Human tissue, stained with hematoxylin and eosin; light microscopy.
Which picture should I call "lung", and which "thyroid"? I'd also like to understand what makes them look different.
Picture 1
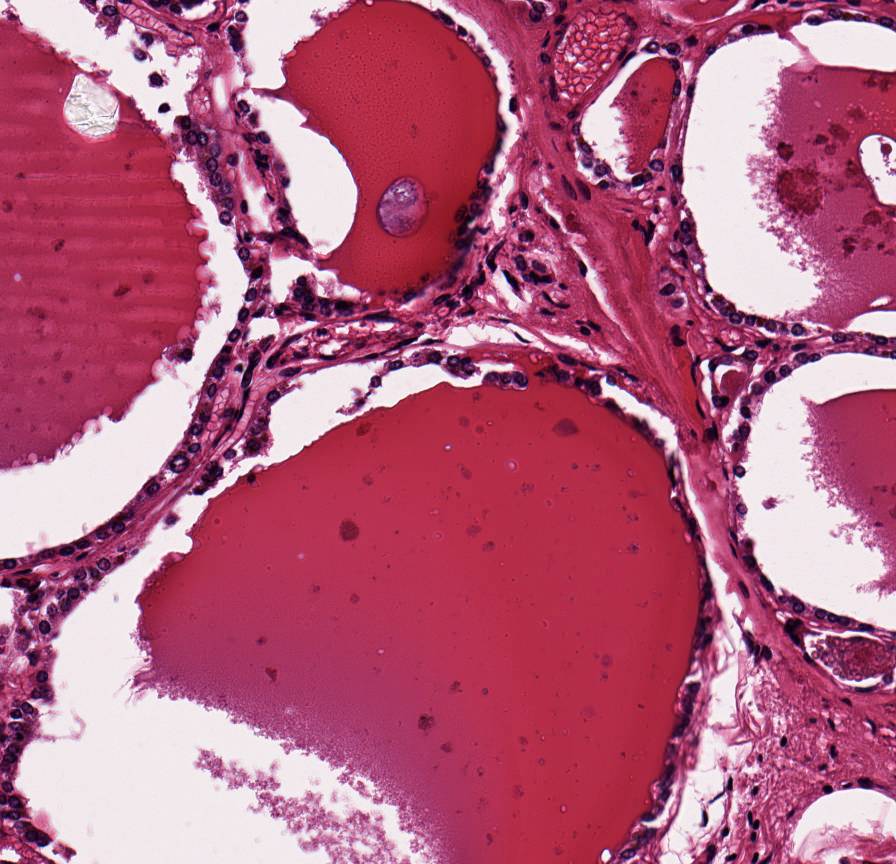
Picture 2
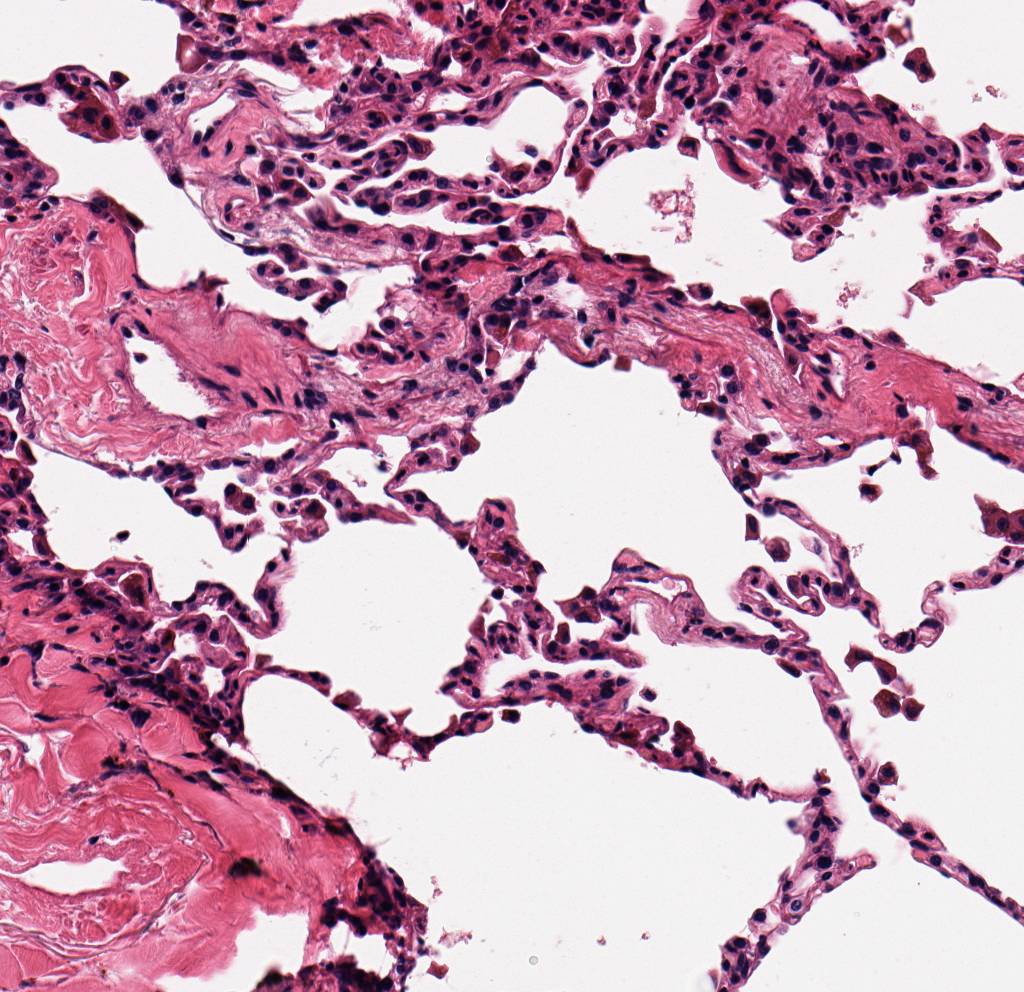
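Thyroid is picture 1; lung is picture 2. Thyroid: large rounded follicles of differing sizes, thin stromal strands between them, a single lining layer of flattened to low cuboidal cells with small round dark nuclei. One round pale purple body in the colloid of the top-centre follicle.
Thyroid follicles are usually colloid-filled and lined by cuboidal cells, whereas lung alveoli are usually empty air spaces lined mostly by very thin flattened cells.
Lung: large irregular empty spaces between thin branching septa, centre and right; septa in the lower right lined by flattened cells with small dark nuclei. Dense pink collagen in the lower left corner. Rounded cells with brown-tinged cytoplasm free in spaces and along septa, mainly right side.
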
